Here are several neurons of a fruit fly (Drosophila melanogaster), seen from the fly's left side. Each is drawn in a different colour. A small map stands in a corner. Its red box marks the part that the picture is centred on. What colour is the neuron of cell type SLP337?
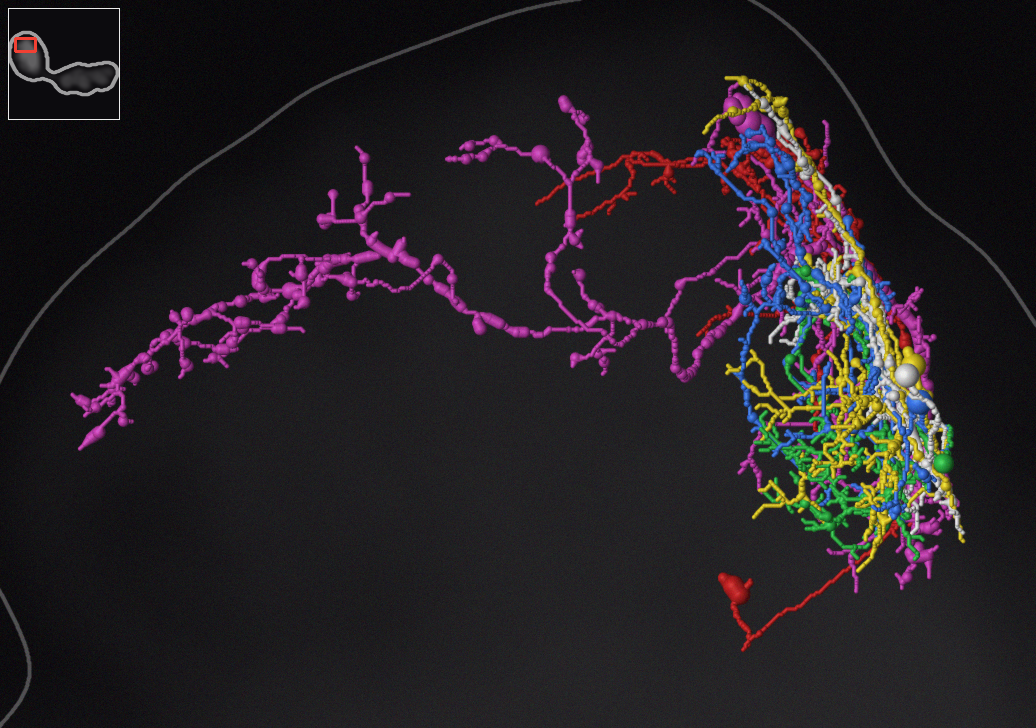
white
